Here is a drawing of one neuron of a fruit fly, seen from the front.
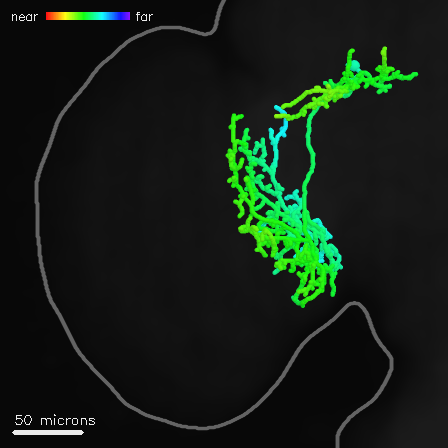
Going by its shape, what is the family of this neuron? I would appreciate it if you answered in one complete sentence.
As a matter of family, this neuron is hemilineage SLPpl2.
